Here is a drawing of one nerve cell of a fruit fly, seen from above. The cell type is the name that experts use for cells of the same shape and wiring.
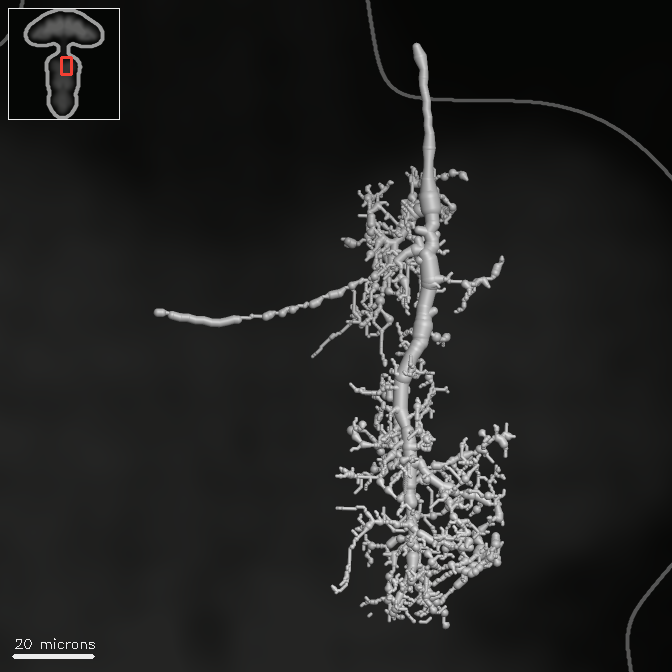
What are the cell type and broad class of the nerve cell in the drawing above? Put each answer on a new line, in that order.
ADNM1 MN
motor neuron of the nerve cord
